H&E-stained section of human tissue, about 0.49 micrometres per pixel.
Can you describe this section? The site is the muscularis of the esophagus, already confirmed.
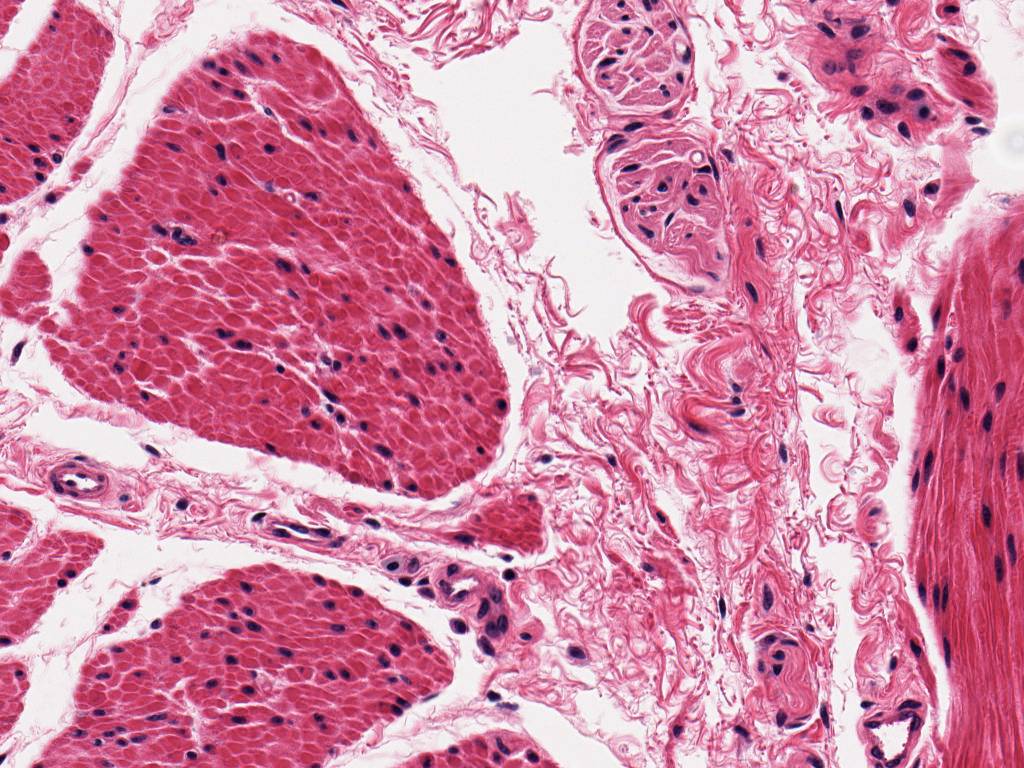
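Top left is a large bundle of many small, closely packed polygonal fibre profiles. At the right edge, muscle is cut lengthwise, fibres running roughly top to bottom, nuclei elongated and dark purple. The central connective tissue is loose, wavy pink collagen with pale gaps.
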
